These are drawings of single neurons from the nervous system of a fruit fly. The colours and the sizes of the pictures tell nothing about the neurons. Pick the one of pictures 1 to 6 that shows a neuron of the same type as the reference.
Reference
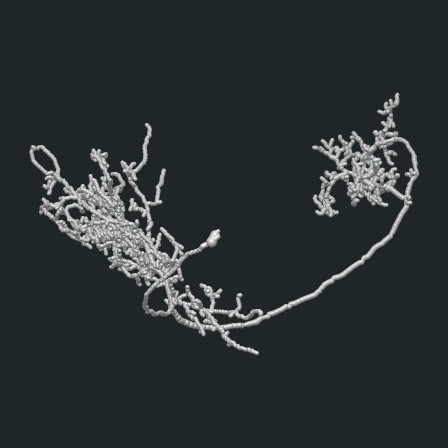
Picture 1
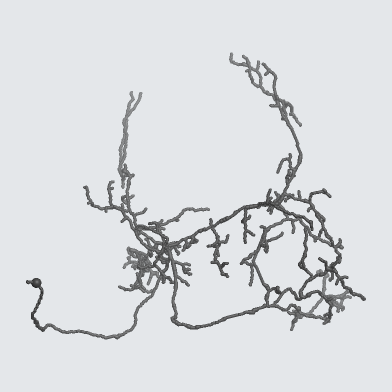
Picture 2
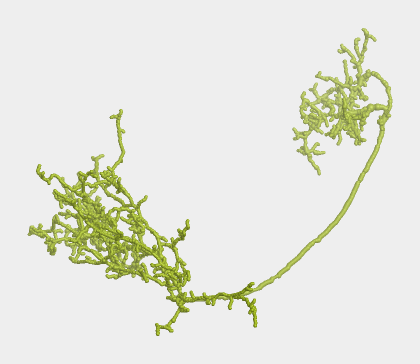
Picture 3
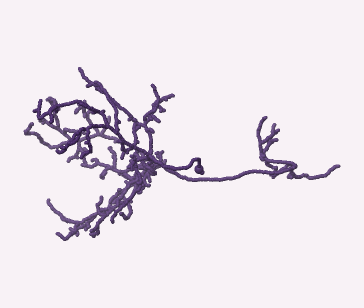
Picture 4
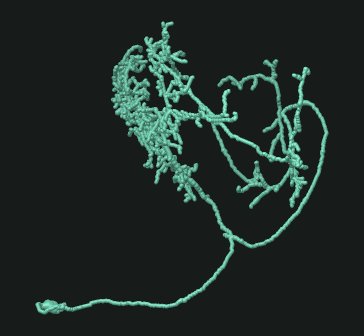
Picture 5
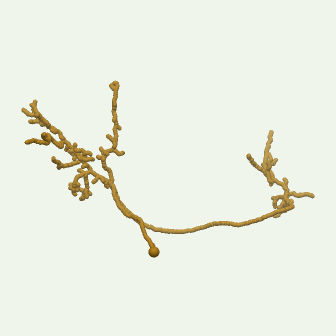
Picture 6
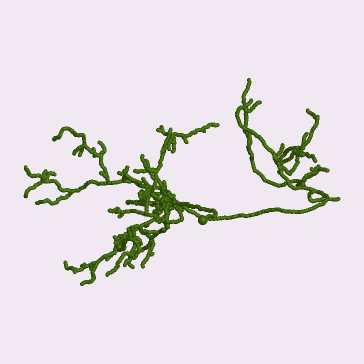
2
